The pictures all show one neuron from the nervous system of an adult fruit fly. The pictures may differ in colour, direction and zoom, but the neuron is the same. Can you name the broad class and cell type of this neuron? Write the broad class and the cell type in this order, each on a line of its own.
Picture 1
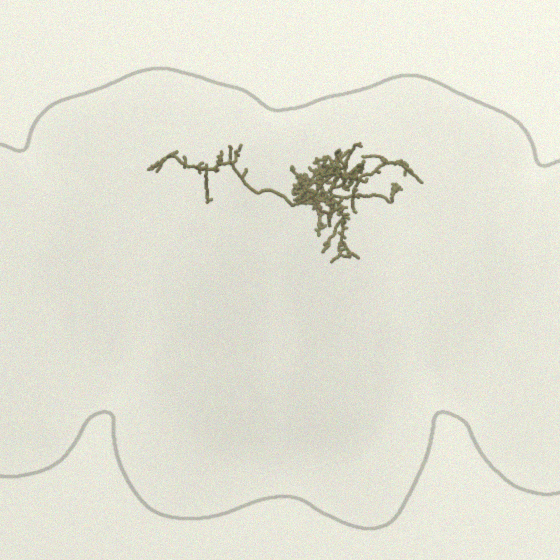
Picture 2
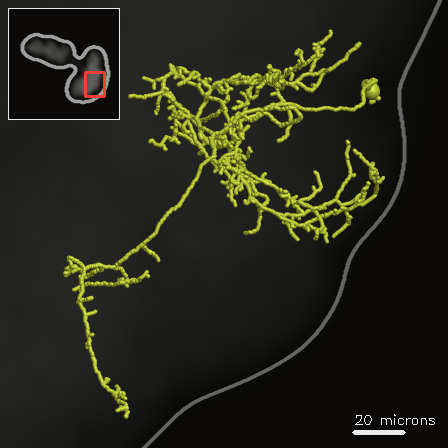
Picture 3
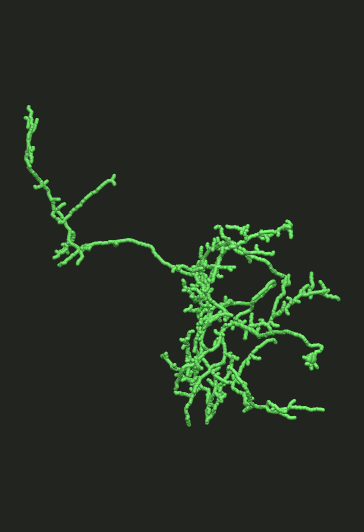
central-brain intrinsic neuron
SMP144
